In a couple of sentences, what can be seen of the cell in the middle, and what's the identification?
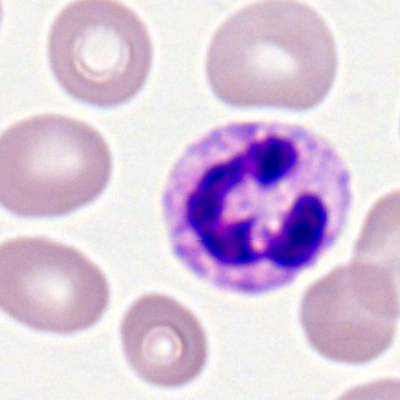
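Several joined lobes make up the nucleus, curving around a pale central area of cytoplasm. That cytoplasm is plentiful and pale pinkish-lilac, holding fine, faint pinkish-lilac granules. This is a segmented neutrophil.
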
